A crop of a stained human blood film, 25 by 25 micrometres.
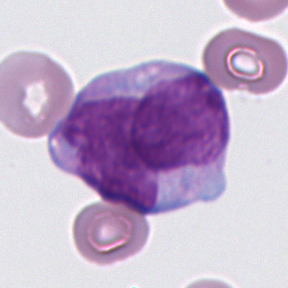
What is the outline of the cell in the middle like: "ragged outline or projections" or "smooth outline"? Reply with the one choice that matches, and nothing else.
Ragged outline or projections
